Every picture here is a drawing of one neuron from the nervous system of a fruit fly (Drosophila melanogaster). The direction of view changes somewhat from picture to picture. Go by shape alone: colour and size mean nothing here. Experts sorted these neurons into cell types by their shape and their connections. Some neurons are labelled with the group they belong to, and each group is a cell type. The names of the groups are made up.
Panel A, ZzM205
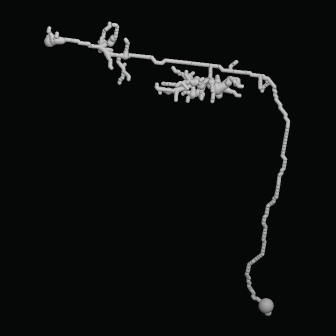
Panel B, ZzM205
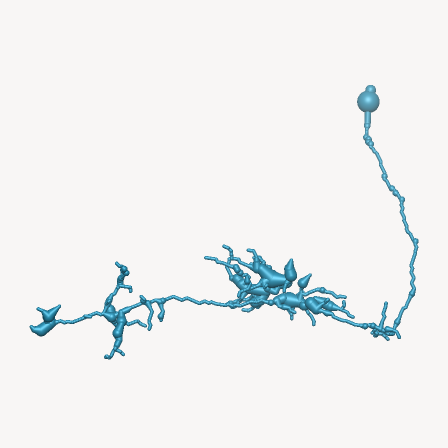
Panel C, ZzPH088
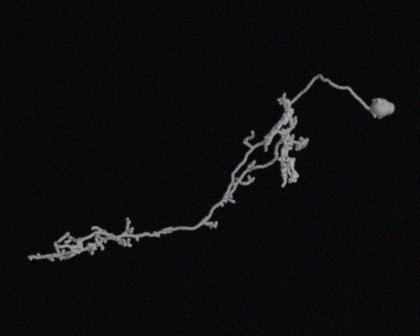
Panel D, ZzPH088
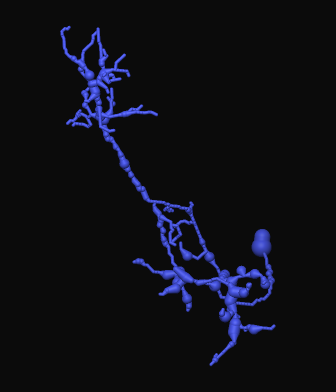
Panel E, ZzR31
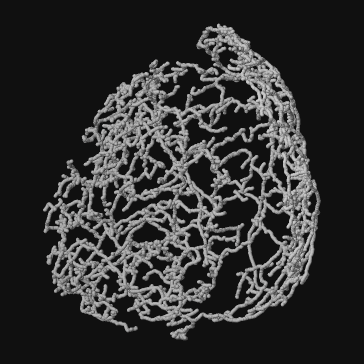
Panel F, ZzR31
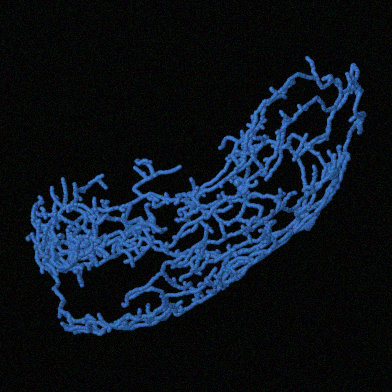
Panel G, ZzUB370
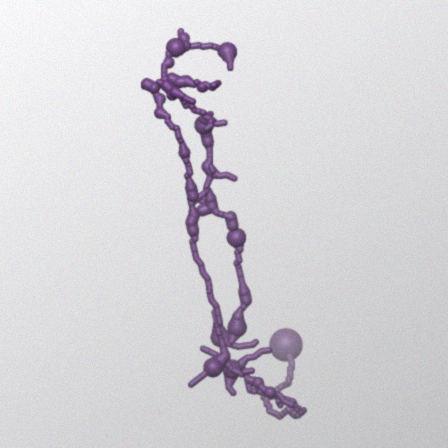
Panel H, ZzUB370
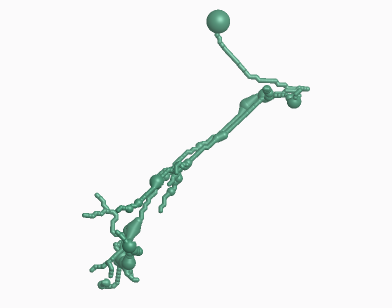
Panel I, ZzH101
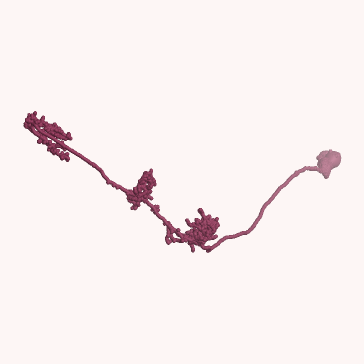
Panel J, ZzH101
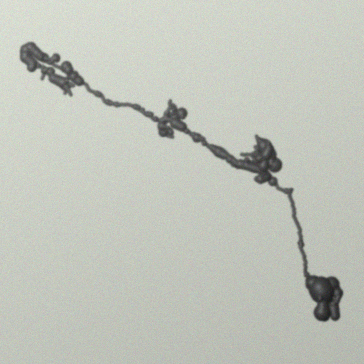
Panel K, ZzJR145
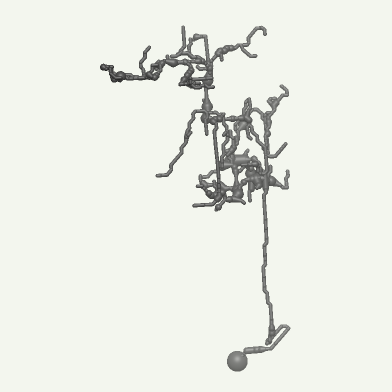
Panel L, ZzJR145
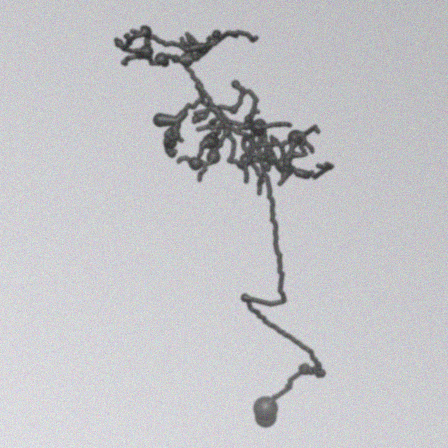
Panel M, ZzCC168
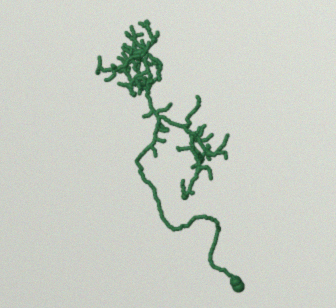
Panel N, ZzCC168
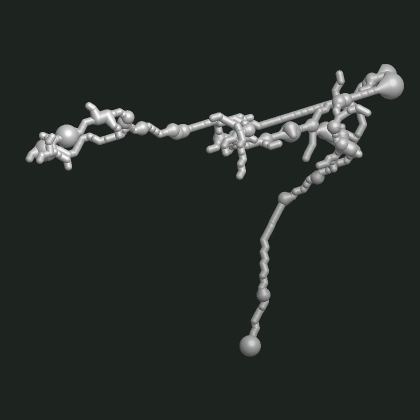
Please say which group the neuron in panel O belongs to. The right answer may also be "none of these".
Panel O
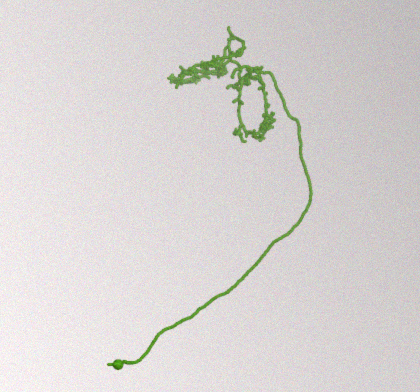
none of these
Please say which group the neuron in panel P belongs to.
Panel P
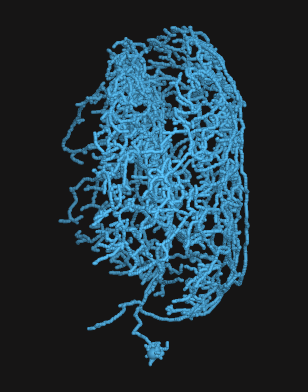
ZzR31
